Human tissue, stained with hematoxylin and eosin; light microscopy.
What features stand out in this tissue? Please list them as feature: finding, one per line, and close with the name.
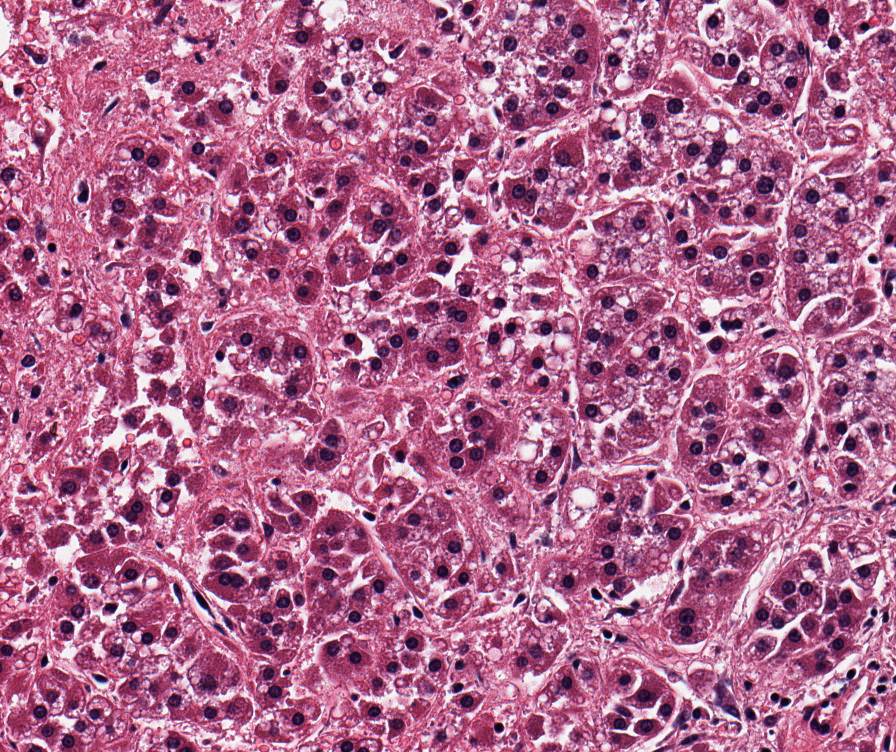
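Cells: large and polygonal, with abundant cytoplasm
Vacuoles: numerous, small and clear, filling the cytoplasm of many cells for a foamy look
Remaining cytoplasm: granular pink where not vacuolated
Lumens: none formed anywhere in the field
Tissue: adrenal gland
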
